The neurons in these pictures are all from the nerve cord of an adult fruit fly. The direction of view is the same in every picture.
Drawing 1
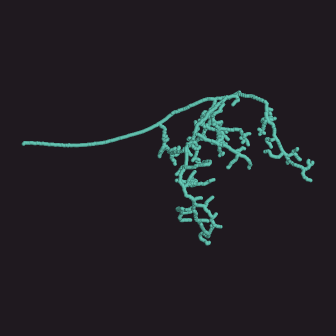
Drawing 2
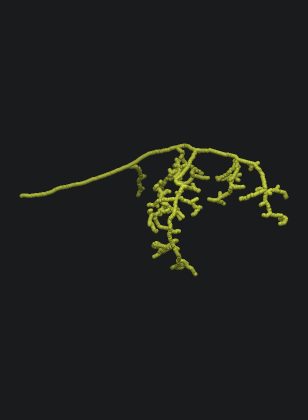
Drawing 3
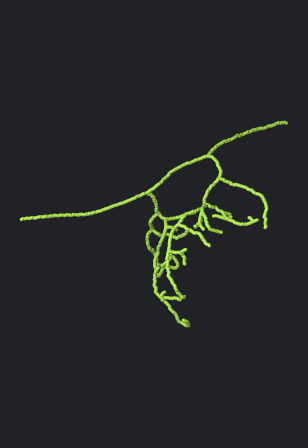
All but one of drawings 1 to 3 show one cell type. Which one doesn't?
3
